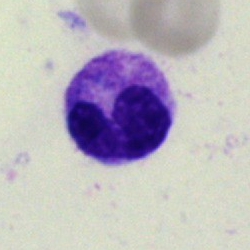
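Segmented neutrophil: the central cell in a stained human bone marrow smear under the light microscope. The cell outline is round and smooth. No nucleoli can be seen in the nucleus. The cytoplasm is stained purple-violet and has a mottled, granular appearance.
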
